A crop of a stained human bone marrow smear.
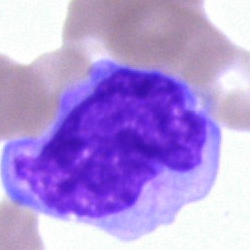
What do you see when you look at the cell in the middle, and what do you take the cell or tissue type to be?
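Nucleus irregular and folded, occupying most of the cell. No distinct nucleoli. Cytoplasm without distinct granules. Monocyte.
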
